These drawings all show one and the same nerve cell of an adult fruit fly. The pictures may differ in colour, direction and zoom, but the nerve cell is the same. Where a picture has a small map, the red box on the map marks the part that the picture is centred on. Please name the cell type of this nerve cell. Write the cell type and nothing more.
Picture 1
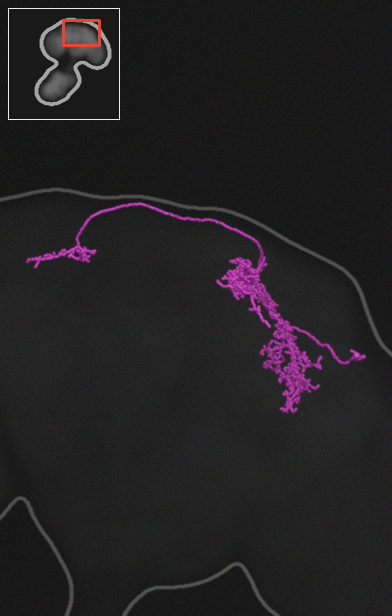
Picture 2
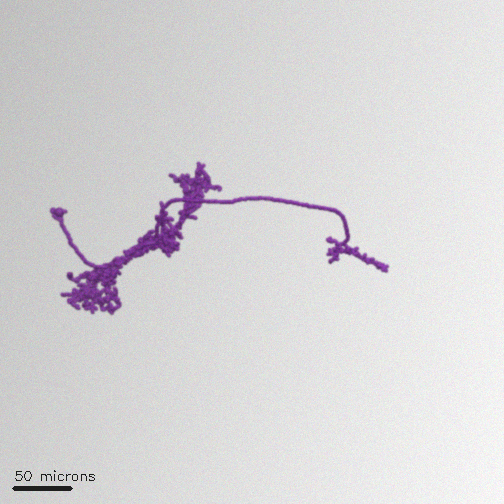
LHAV6g1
